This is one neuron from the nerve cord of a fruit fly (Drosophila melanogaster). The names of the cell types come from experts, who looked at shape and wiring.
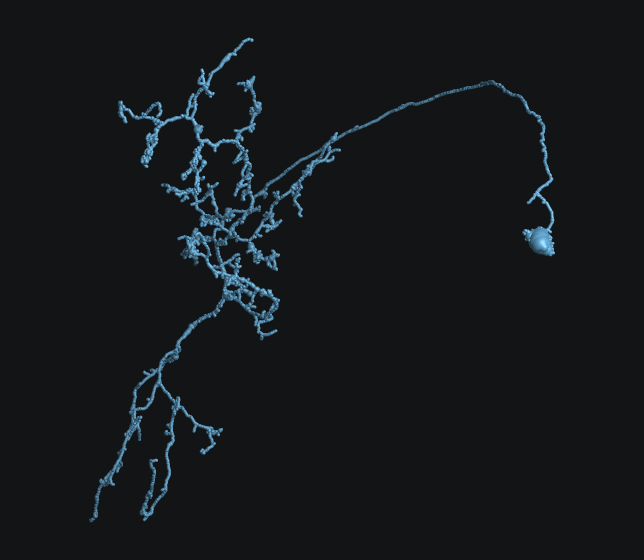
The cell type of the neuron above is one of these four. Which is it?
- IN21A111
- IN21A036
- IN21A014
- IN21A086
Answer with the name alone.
IN21A111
